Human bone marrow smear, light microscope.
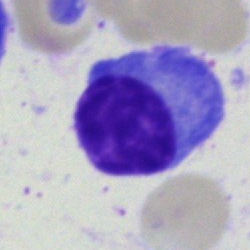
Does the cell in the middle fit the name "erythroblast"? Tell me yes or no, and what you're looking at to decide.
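This cell is a plasma cell, not an erythroblast. The deciding feature is the paler zone lying in the cytoplasm just to the right of the nucleus.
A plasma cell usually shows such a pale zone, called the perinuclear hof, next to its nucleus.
The cytoplasm is abundant and stains deep blue.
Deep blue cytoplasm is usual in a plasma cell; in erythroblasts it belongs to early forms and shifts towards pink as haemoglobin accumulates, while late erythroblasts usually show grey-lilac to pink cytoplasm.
The deep blue colour is thus compatible with both names, although it speaks against a late erythroblast. No distinct nucleolus is seen, the cytoplasm shows no visible granules, and the outline is irregular rather than smoothly round.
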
